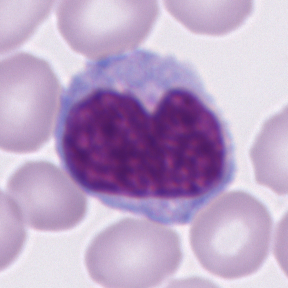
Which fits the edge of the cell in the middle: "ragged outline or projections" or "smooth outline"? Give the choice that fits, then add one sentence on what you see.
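Ragged outline or projections. The cell outline is slightly irregular, with a finely ruffled edge.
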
